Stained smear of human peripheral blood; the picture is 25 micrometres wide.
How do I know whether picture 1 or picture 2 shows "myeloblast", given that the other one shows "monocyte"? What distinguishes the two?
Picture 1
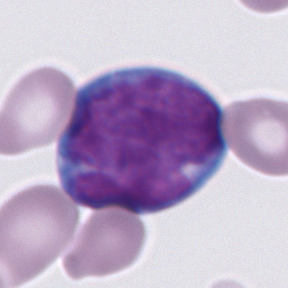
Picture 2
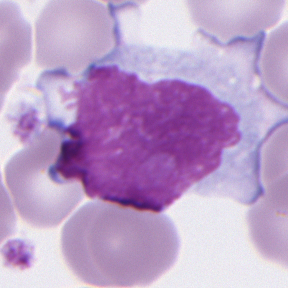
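The first picture is the myeloblast, the second the monocyte. Biggest difference is the cytoplasm: the myeloblast has just a thin, deep blue rim around the nucleus, while the monocyte has plenty of it, pale grey-blue.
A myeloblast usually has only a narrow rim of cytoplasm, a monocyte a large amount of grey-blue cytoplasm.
That goes with the nucleus filling about 80% of the myeloblast's area.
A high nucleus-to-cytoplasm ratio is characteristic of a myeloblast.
Outlines differ too: the myeloblast's is smooth and roughly oval, the monocyte's irregular, scalloped where neighbouring red cells press against it. The monocyte's nucleus is irregular and lumpy as well, with small notches along its edge. In the myeloblast nucleus you'll notice a small pale spot in the lower right part. No granules show in the myeloblast's cytoplasm. Around the edges, red cells touch the myeloblast on its left, right and lower sides, and small purple-stained fragments sit just outside the monocyte's left edge.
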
